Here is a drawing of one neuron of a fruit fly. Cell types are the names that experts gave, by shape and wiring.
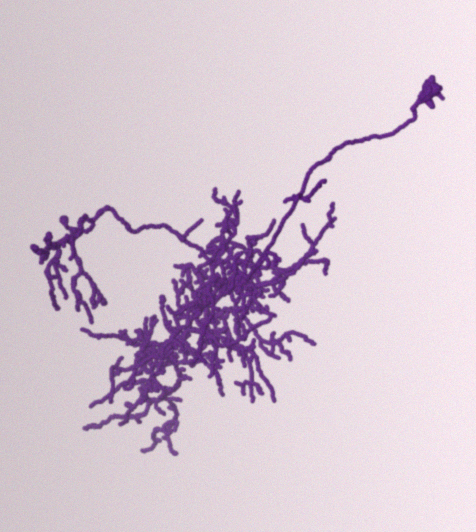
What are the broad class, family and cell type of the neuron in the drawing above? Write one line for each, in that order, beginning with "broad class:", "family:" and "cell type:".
broad class: nerve-cord intrinsic neuron
family: hemilineage 06A
cell type: IN06A025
